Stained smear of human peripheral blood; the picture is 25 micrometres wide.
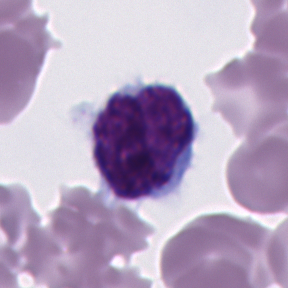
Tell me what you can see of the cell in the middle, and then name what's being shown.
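Shallow notch in the top edge of the nucleus, giving a faintly two-lobed look. Chromatin dark purple, coarsely clumped. Outline ragged, with fine wispy projections. Cytoplasm free of visible granules. Hairy cell.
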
